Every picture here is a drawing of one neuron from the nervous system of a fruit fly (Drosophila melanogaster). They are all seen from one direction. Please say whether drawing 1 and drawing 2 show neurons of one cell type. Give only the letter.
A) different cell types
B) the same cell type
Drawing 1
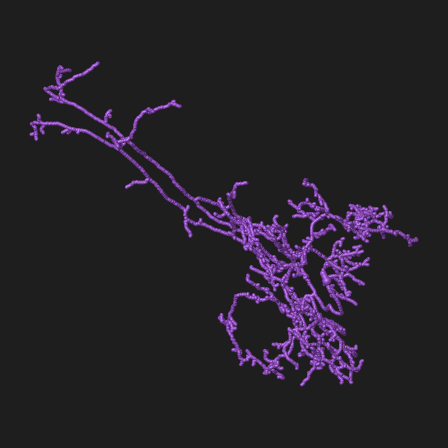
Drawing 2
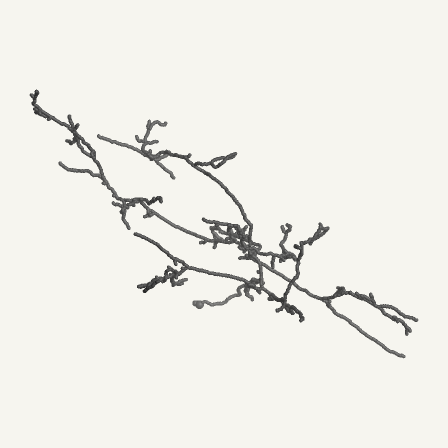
A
